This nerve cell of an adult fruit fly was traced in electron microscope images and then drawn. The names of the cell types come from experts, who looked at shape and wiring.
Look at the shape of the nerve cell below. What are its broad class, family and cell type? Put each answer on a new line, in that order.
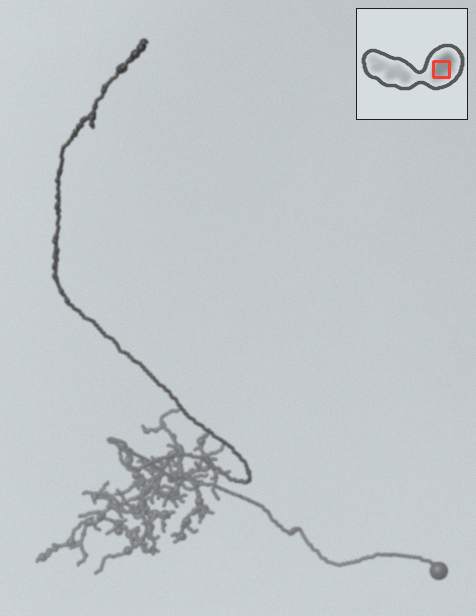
visual projection neuron
MeVP
MeVP6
